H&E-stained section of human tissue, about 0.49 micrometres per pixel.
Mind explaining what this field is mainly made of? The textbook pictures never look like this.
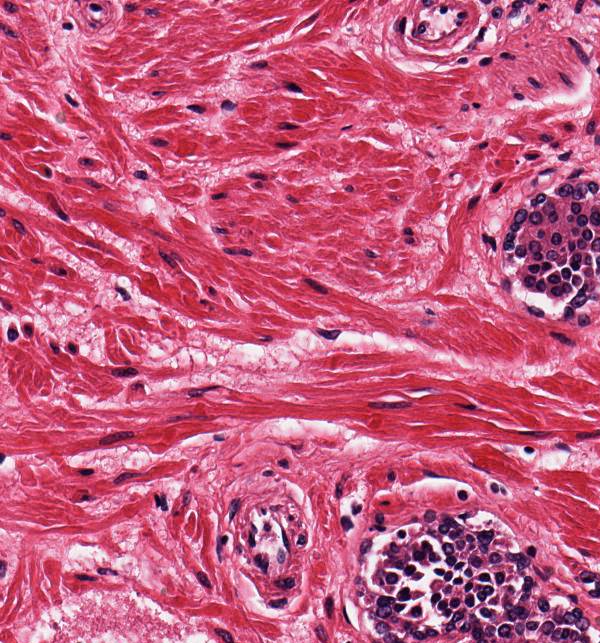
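The field mainly shows fibromuscular stroma, most of it taken up by interlacing bundles of smooth muscle cells that run in different directions.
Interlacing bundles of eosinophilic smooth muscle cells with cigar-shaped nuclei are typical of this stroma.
The muscle cells here have elongated, cigar-shaped nuclei with blunt ends, and their cytoplasm stains bright pink.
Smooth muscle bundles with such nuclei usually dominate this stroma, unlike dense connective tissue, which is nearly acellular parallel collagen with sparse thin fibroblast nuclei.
One band of muscle fibres crosses the middle of the field horizontally.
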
